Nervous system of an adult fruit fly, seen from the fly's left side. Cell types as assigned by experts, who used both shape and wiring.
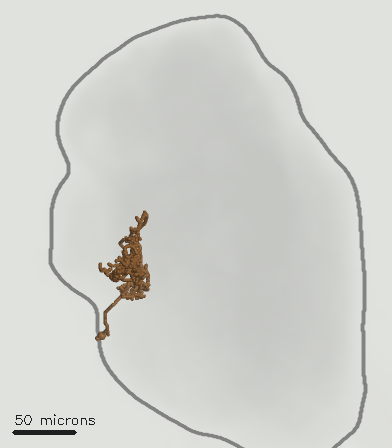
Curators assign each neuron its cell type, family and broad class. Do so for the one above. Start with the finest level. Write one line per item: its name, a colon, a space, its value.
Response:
cell type: v2LN38
family: hemilineage ALv2
broad class: central-brain intrinsic neuron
